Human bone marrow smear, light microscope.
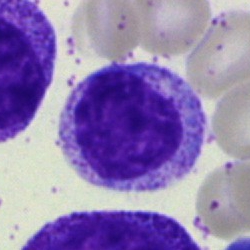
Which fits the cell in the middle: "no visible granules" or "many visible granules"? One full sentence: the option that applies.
The cell's cytoplasm is rich in visible granules.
